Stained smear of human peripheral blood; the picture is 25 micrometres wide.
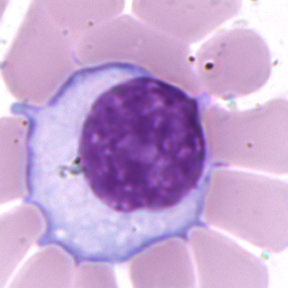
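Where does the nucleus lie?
Off-centre, toward the right side of the cell.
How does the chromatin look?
Clumped, with paler patches between darker areas.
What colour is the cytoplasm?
Pale greyish-blue.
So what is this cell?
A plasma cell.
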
